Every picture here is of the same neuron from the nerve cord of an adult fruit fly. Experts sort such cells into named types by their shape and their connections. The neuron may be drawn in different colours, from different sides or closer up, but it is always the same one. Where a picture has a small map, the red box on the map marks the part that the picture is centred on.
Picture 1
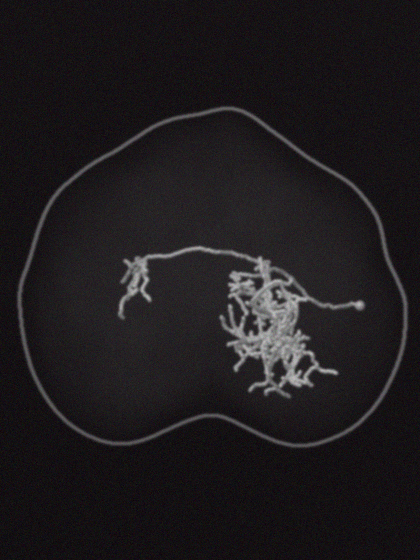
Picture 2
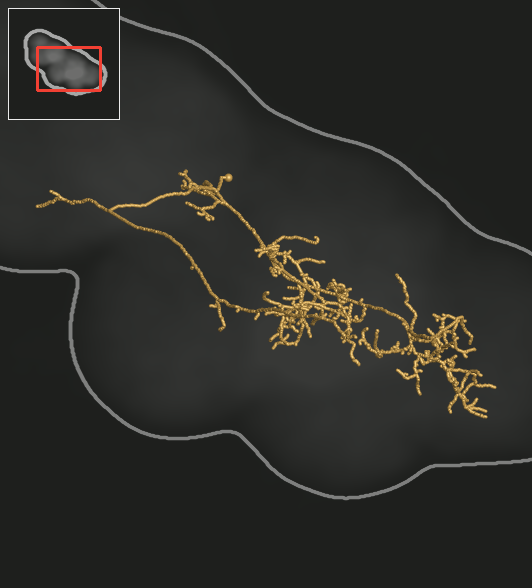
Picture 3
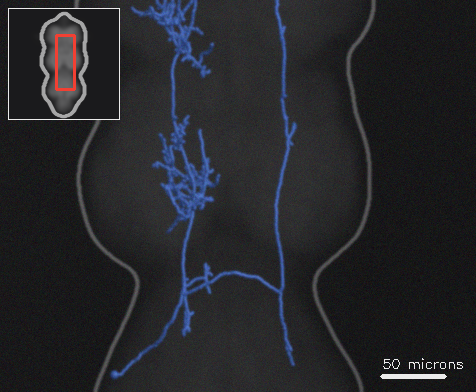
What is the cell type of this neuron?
IN08B055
